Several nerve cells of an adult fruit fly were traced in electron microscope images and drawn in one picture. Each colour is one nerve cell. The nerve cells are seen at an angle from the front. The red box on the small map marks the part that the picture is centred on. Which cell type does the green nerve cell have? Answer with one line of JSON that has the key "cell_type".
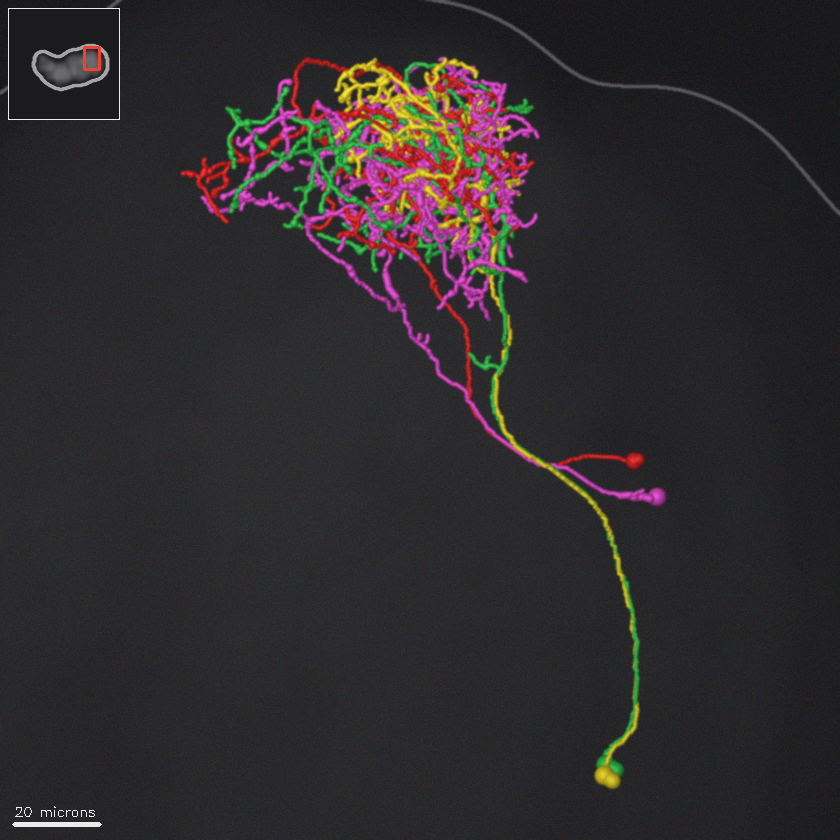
{"cell_type": "CB0947"}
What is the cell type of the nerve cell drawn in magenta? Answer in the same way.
{"cell_type": "LHAV3k3"}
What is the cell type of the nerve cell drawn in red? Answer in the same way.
{"cell_type": "LHAV3b2_c"}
